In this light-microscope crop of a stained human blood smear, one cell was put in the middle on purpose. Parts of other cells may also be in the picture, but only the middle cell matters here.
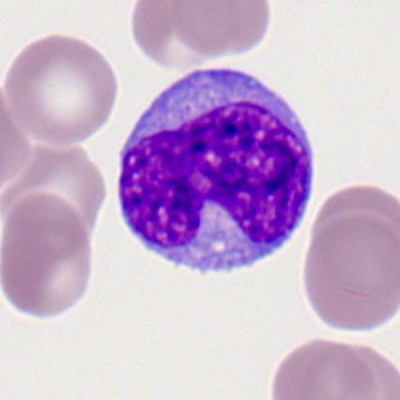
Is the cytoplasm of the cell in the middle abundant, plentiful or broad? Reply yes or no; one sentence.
No, the nucleus fills most of this cell.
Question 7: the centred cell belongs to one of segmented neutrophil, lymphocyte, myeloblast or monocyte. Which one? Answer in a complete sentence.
By type, the central cell of the crop is a monocyte.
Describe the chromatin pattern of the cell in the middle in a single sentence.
Chromatin in the nucleus here is coarsely clumped.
